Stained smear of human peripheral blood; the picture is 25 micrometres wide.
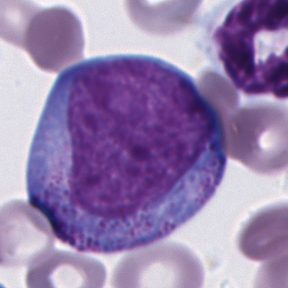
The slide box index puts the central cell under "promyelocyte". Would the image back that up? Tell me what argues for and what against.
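The outline, I note, is roughly round with a smooth edge. The cytoplasm makes a broad crescent along the left and lower side, and it has taken a blue stain.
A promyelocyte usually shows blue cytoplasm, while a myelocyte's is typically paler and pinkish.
So the blue colour leans toward promyelocyte and away from myelocyte. Scattered through that cytoplasm are fine dark purple granules. Part of another nucleated cell sits at the top right corner of the picture. Putting it together, the name holds: this is a promyelocyte.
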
